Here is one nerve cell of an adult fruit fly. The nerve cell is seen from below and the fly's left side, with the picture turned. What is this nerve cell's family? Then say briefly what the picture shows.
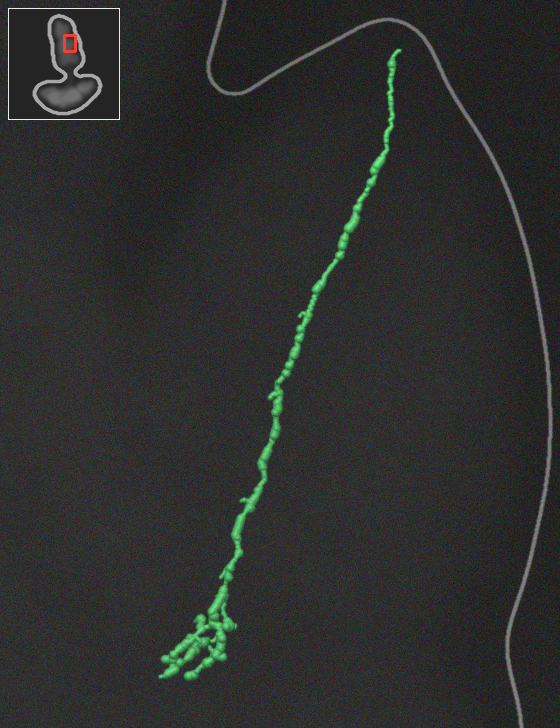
Its family is called class mechanosensory proprioceptive. Its broad class is sensory neuron entering the nerve cord. It lies in the nerve cord. No cell body is drawn.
